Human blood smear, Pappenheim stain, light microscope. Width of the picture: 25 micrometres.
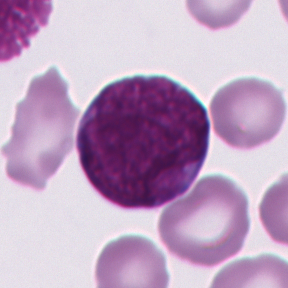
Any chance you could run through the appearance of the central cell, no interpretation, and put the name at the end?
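Nearly the whole cell is taken up by the nucleus. Around it, no more than a very thin rim of cytoplasm is visible. The cell shows neither granules nor vacuoles. This is a myeloblast.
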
